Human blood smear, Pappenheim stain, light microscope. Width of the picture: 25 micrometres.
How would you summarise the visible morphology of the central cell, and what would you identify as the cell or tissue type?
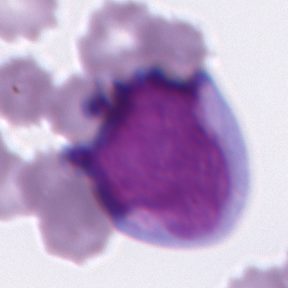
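Start with the nucleus: it fills most of the cell, which is about 16 micrometres across. Notice how finely textured the chromatin is, spread evenly with no coarse clumps. Around it the cytoplasm is pale blue. Along the upper-left edge, ragged dark blue projections stand out. What you are looking at is a myeloblast.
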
